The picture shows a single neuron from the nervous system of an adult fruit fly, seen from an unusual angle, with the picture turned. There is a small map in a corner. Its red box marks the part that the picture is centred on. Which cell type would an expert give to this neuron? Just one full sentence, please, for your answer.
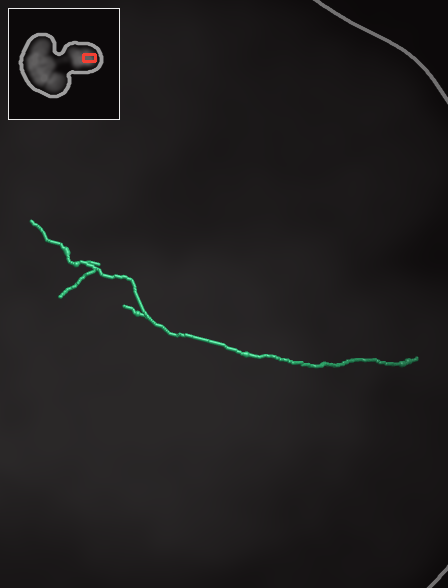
The cell type to which this neuron belongs is SNta42.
